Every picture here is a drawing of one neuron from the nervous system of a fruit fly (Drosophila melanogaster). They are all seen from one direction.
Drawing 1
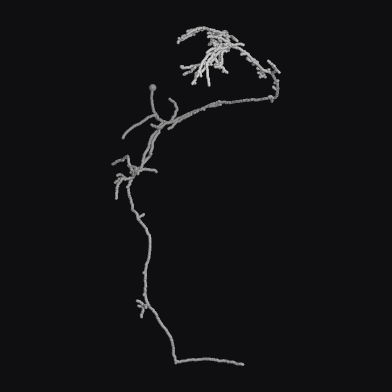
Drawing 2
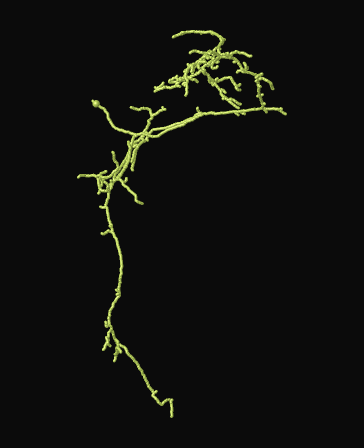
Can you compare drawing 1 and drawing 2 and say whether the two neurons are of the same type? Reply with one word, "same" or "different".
same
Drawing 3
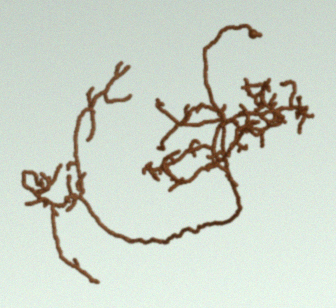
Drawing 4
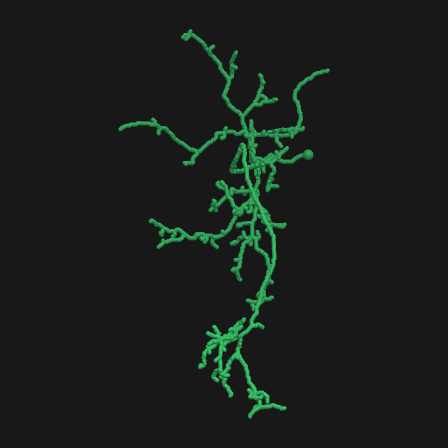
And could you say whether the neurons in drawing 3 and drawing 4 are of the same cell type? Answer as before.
different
